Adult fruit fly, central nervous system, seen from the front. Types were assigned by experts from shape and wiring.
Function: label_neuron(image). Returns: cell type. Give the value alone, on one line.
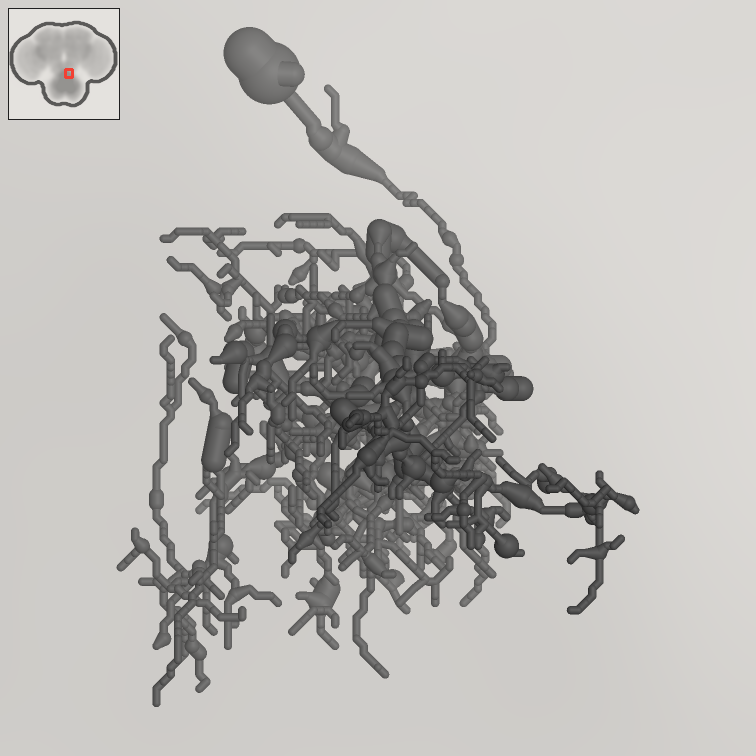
IN19A099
